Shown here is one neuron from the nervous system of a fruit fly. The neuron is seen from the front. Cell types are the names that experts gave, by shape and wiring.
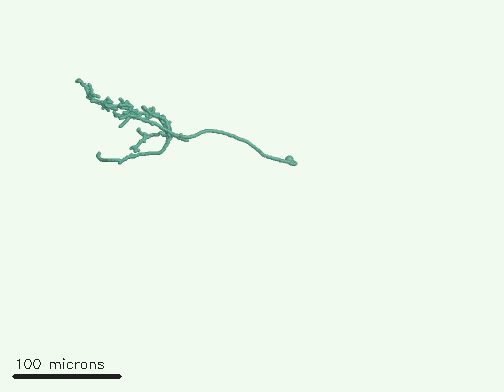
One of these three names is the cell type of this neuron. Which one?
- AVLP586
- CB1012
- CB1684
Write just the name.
AVLP586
